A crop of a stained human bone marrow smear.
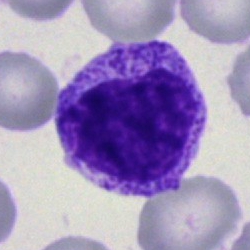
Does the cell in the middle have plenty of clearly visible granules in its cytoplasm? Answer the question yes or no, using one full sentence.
Yes, what the cytoplasm holds is many visible granules.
